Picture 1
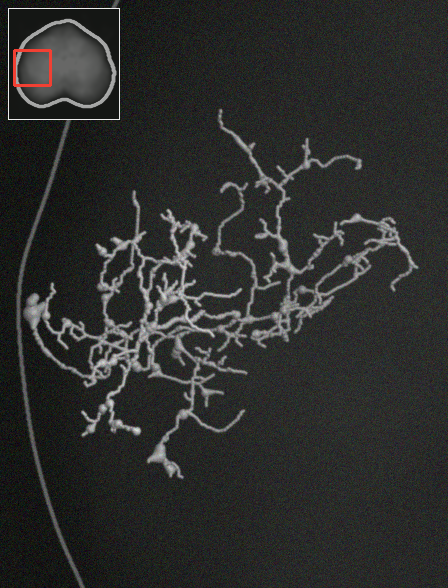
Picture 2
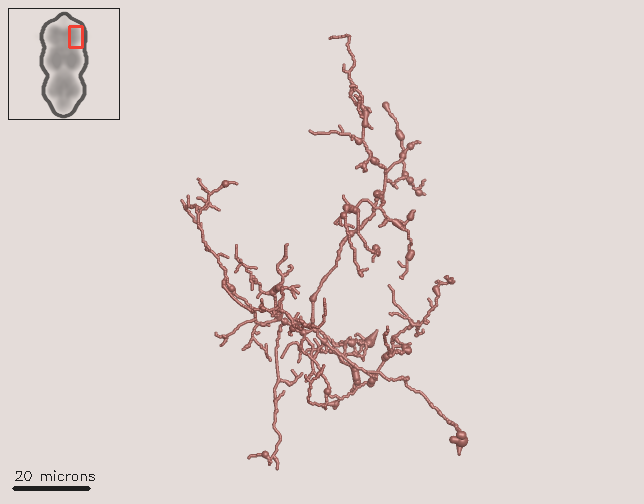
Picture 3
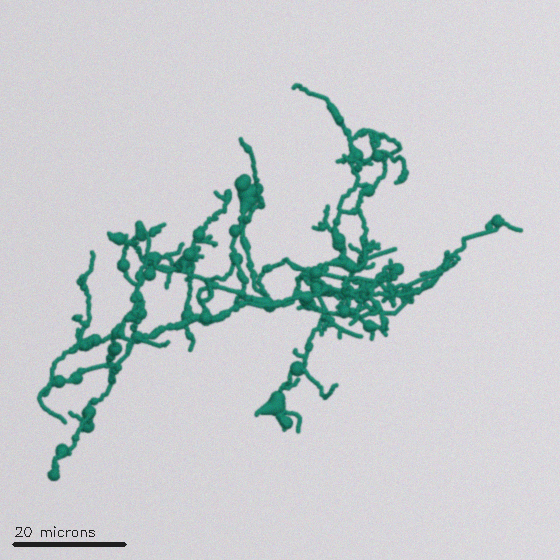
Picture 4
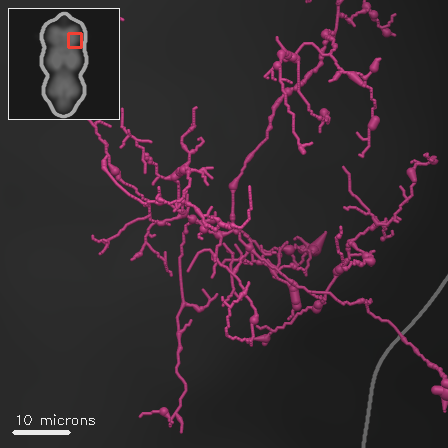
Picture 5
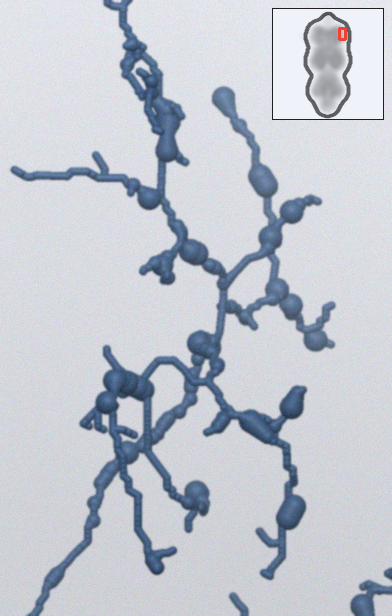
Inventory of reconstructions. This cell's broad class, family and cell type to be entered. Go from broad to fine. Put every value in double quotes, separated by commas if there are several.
"nerve-cord intrinsic neuron", "hemilineage 21A", "IN21A070"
